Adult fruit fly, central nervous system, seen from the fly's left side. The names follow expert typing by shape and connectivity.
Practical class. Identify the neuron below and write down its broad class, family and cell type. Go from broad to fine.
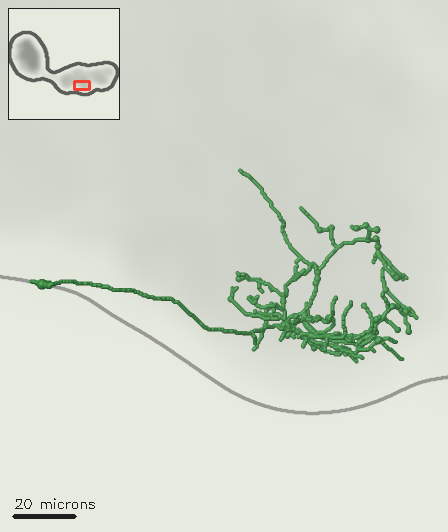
nerve-cord intrinsic neuron; hemilineage 13B; IN13B088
